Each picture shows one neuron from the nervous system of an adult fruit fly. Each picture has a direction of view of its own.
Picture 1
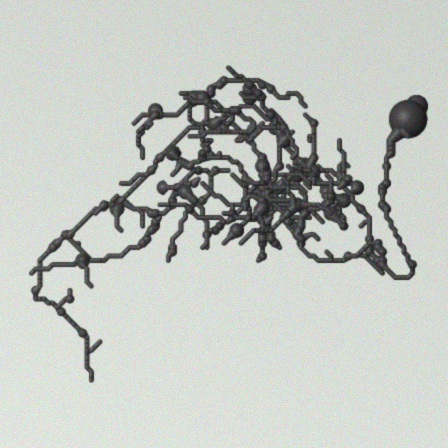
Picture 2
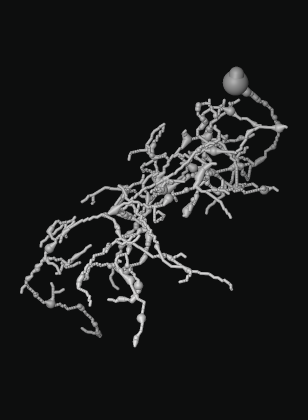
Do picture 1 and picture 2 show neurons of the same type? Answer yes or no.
yes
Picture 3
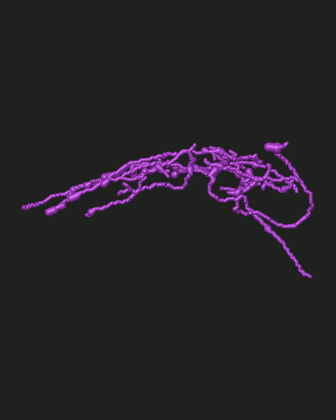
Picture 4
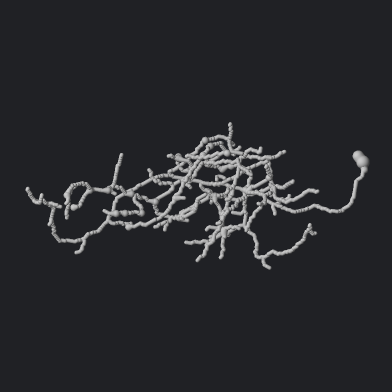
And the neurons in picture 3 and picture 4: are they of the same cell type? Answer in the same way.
no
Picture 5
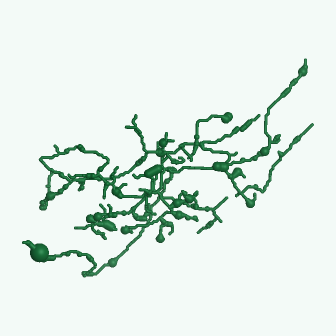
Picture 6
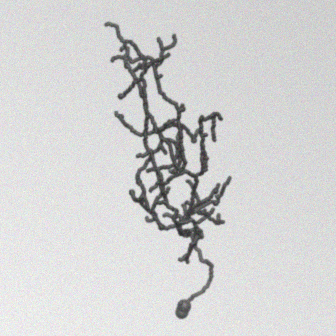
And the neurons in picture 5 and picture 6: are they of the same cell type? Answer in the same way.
no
